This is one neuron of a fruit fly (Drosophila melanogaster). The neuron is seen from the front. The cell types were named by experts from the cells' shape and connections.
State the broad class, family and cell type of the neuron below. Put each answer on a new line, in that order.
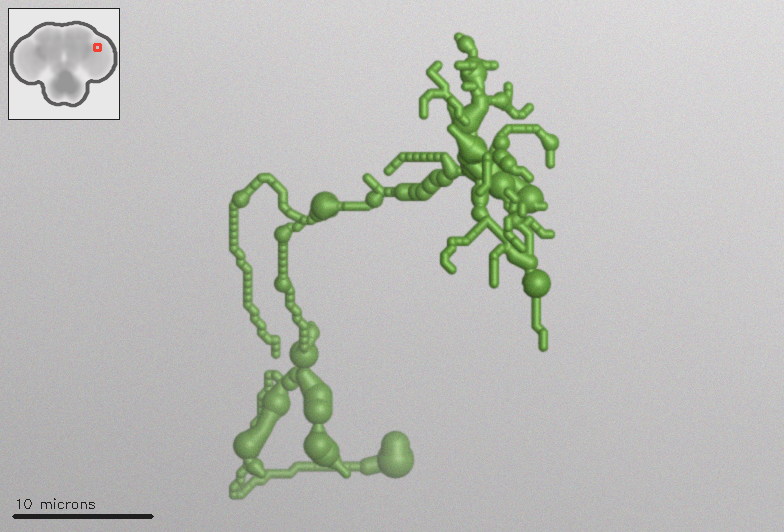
optic-lobe intrinsic neuron
T
T4c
